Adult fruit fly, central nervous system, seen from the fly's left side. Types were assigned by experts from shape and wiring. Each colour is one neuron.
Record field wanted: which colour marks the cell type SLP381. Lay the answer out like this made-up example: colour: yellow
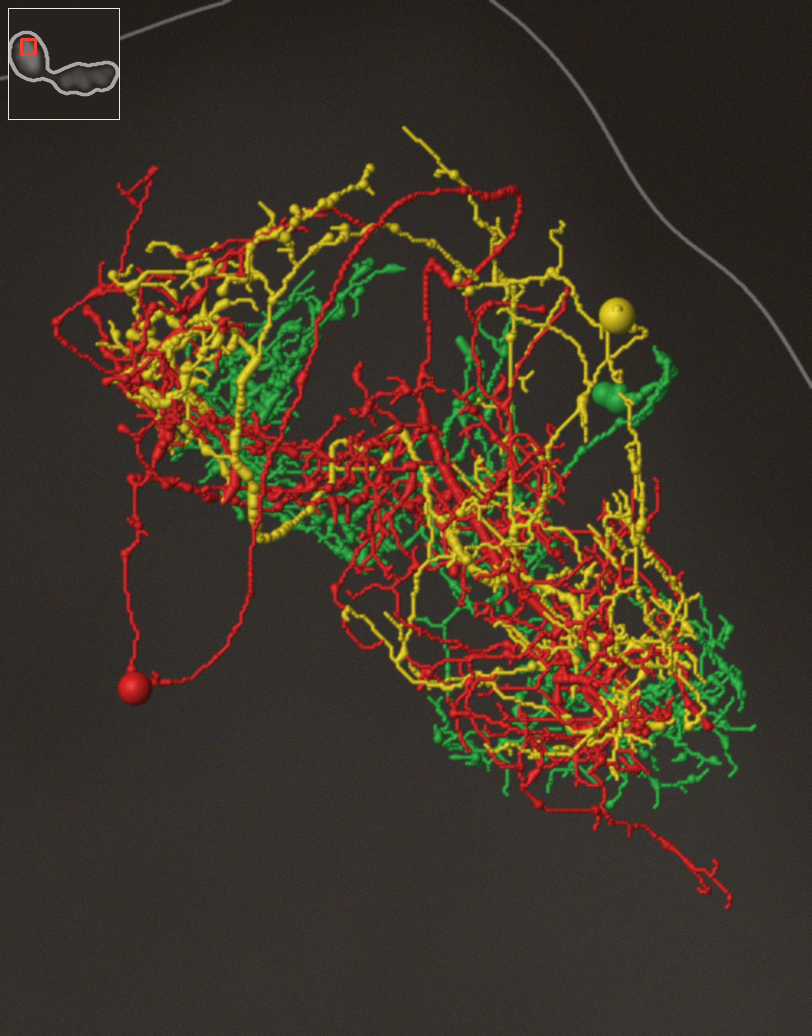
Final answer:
colour: yellow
